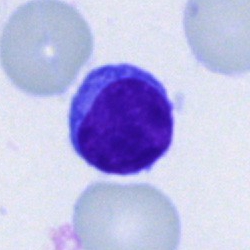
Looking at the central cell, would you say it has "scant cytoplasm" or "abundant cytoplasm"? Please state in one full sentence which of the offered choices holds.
Most of the cell is filled by the nucleus.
